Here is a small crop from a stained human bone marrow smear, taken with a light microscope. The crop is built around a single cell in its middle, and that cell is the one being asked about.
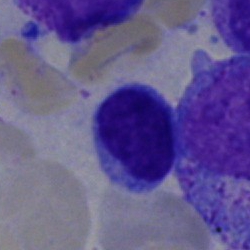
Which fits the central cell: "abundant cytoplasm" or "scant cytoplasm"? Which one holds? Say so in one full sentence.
Its nucleus occupies most of the cell.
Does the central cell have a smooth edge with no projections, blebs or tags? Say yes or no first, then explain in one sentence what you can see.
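Yes. The cell outline is smooth and oval.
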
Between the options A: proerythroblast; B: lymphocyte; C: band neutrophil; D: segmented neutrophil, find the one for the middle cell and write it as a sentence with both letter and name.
That cell in the center is a lymphocyte, hence option B.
